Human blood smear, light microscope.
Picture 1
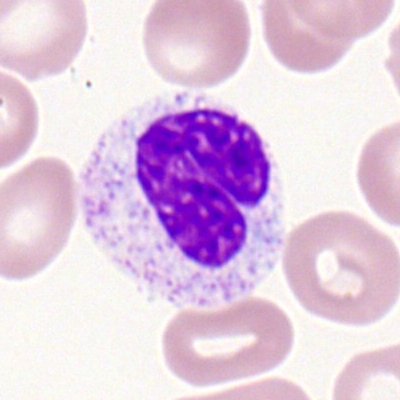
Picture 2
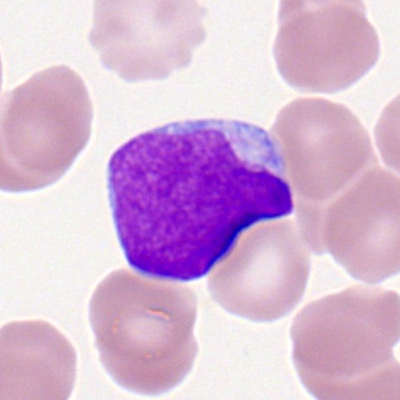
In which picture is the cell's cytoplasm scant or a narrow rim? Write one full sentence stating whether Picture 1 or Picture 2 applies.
What picture 2 shows is a cell with scant cytoplasm.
